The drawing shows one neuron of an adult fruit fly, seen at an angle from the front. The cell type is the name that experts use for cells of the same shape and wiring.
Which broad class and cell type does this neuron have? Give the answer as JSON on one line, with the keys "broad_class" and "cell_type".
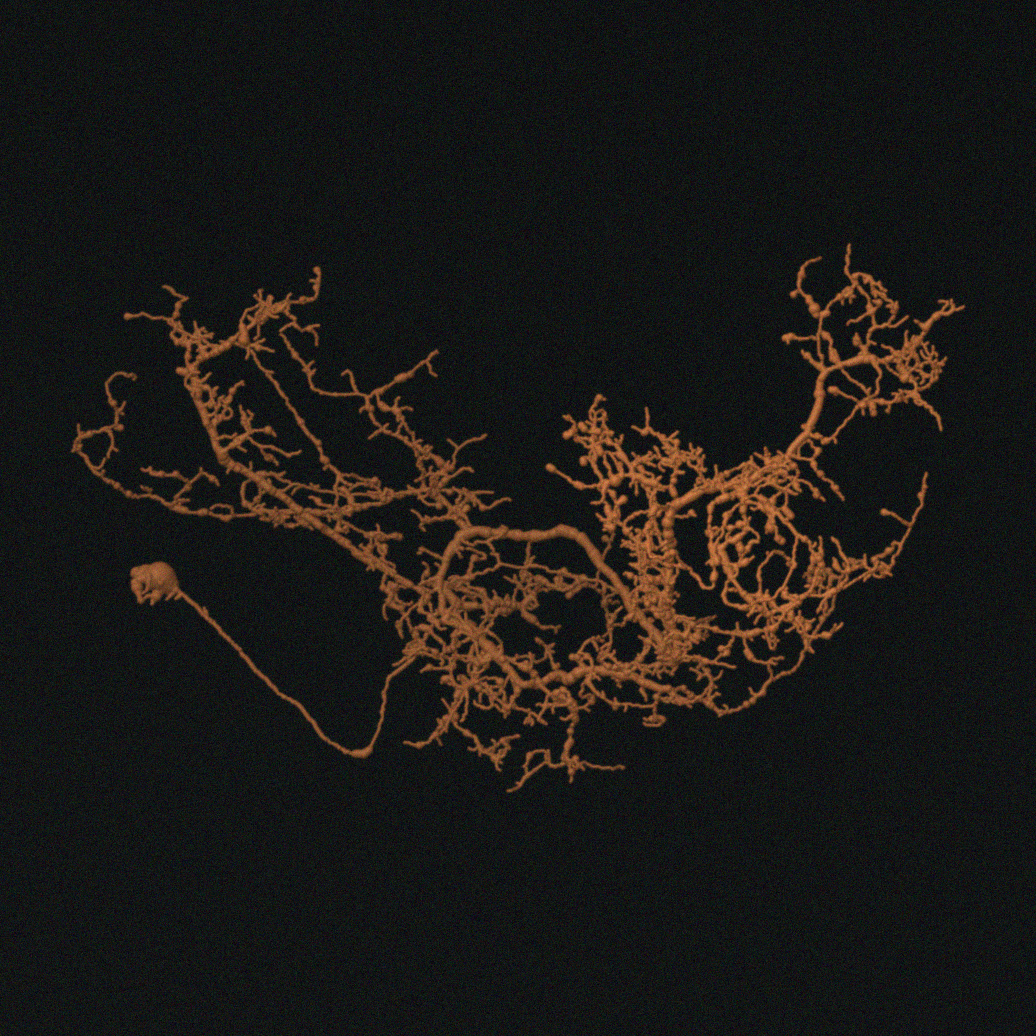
{"broad_class": "central-brain intrinsic neuron", "cell_type": "GNG300"}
